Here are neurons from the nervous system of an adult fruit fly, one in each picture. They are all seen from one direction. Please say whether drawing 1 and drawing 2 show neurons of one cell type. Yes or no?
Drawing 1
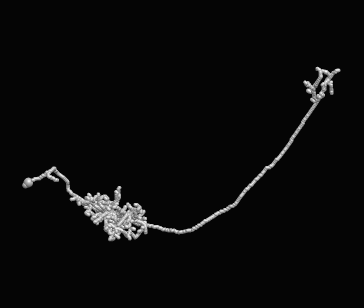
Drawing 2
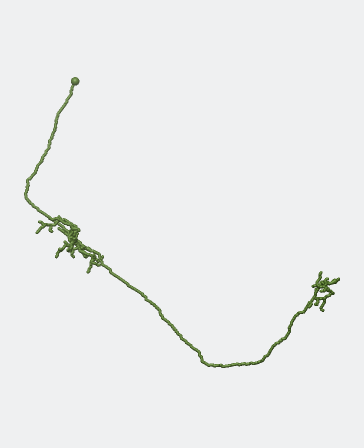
no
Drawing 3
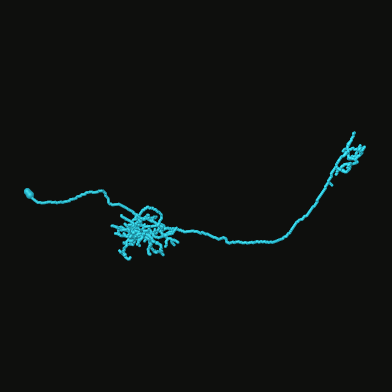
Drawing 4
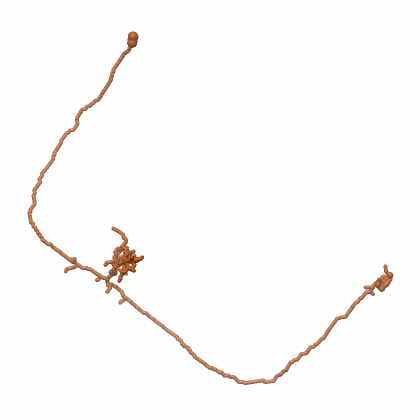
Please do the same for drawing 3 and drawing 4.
no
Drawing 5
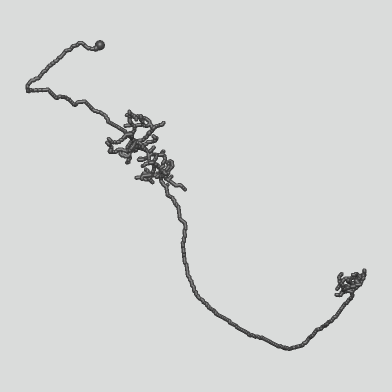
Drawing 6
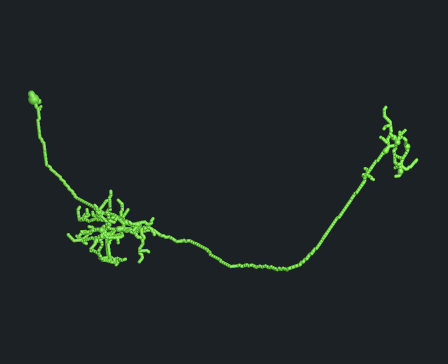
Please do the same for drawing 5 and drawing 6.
yes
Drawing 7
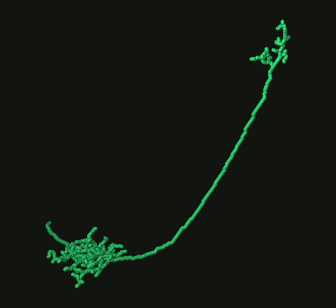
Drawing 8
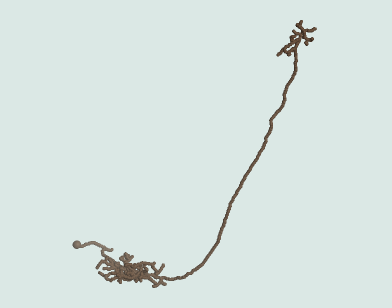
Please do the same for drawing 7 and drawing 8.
yes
